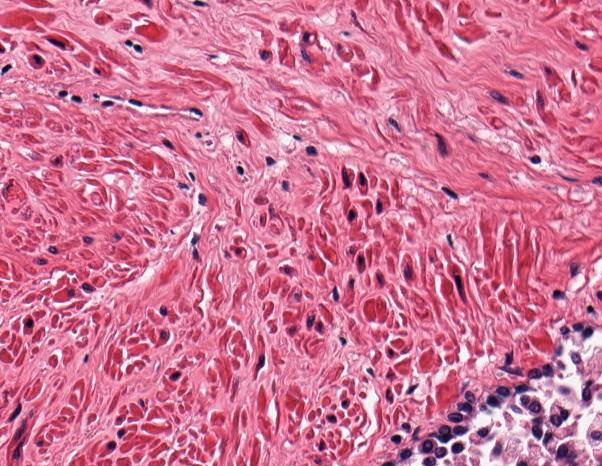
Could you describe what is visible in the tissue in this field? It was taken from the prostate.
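Interlacing bundles of smooth muscle cells, cut in different planes, fill the field. Their cytoplasm is strongly eosinophilic. In the lower right corner there is a cluster of small, round, darkly staining nuclei.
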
